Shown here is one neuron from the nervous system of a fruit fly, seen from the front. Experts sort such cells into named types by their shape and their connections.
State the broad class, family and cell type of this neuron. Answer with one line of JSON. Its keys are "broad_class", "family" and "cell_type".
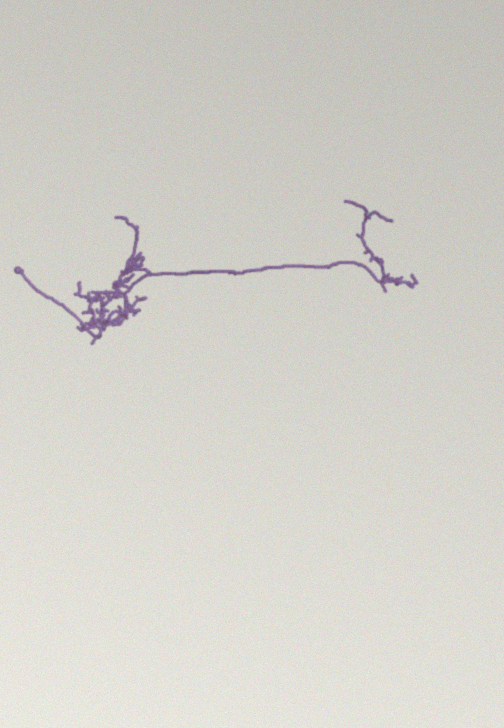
{"broad_class": "central-brain intrinsic neuron", "family": "hemilineage VPNp&v1_posterior", "cell_type": "PLP156"}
